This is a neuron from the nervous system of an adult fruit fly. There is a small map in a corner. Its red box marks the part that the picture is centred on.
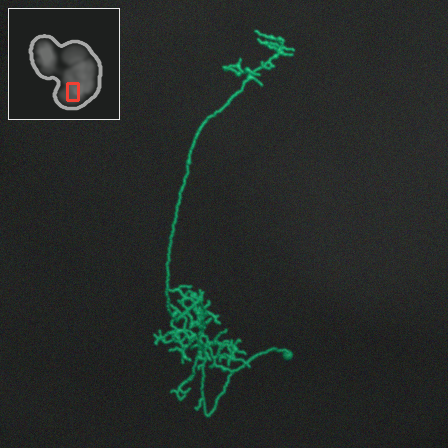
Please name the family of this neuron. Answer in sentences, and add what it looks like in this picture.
The family is Tm. This is an optic-lobe intrinsic neuron. Dozens of branch ends can be seen. As drawn here it is more than twice as tall as it is wide.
